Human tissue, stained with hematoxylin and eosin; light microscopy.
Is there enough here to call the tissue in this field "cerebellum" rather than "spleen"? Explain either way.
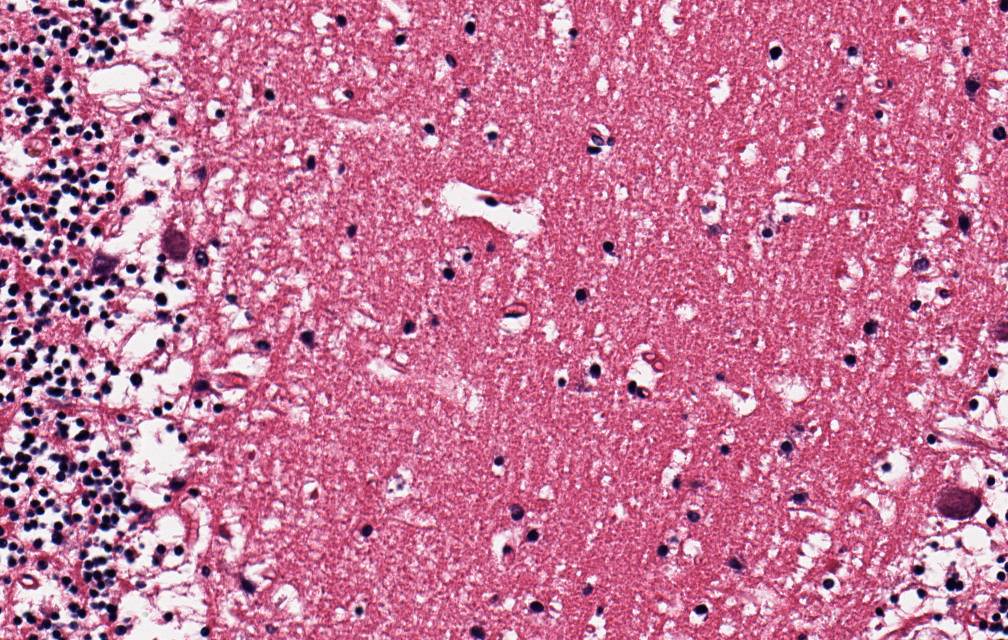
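Cerebellum, I think. Along the left edge runs a dense band of small round dark nuclei, tightly packed, with little visible cytoplasm.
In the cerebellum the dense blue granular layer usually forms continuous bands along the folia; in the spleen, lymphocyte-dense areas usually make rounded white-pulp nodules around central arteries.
The broad centre holds a finely granular, fibrillary pink matrix with just scattered small nuclei.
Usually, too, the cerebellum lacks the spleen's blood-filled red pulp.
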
